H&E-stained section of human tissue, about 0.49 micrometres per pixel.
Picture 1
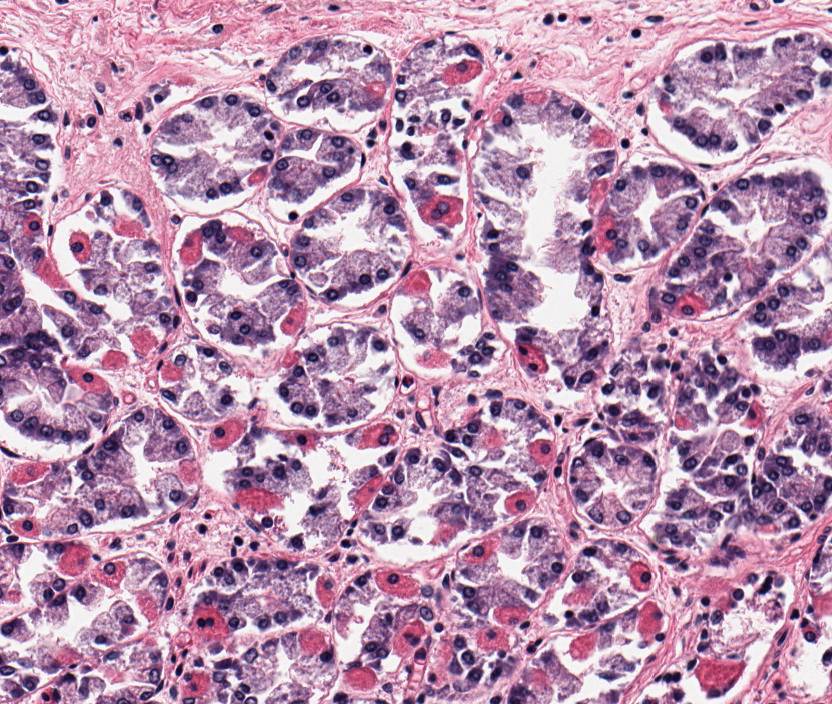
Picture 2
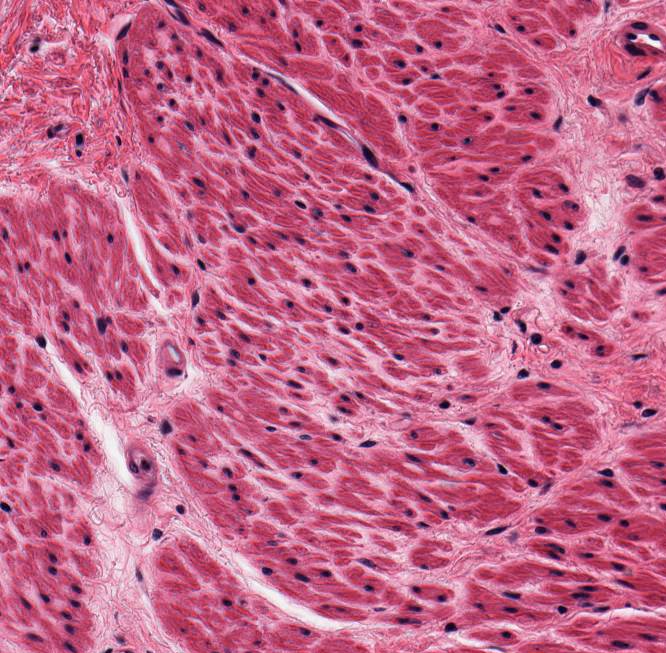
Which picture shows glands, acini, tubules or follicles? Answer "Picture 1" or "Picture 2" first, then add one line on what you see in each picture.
Picture 1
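Picture 1: The field is packed with rounded gland profiles cut across, lying close together throughout.
Picture 2: No epithelium, glands or fat cells are present anywhere in the field.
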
